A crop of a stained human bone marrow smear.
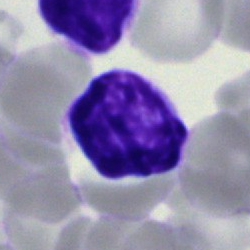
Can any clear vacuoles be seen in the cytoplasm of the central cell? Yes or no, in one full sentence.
No, the cytoplasm does not hold any vacuoles in this cell.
